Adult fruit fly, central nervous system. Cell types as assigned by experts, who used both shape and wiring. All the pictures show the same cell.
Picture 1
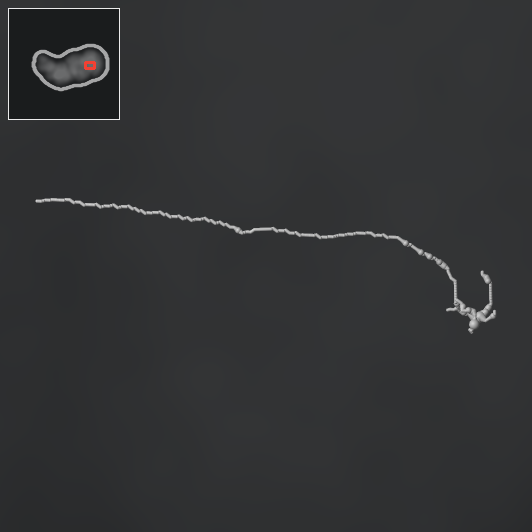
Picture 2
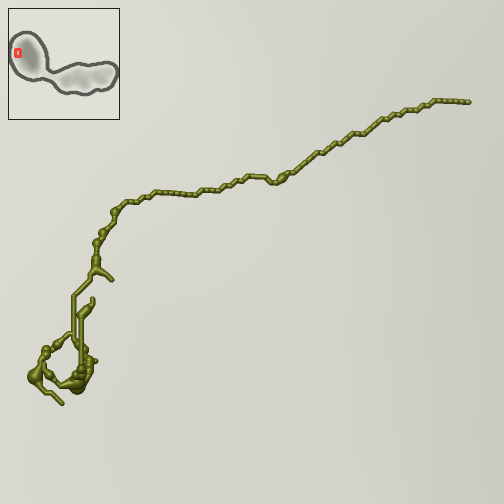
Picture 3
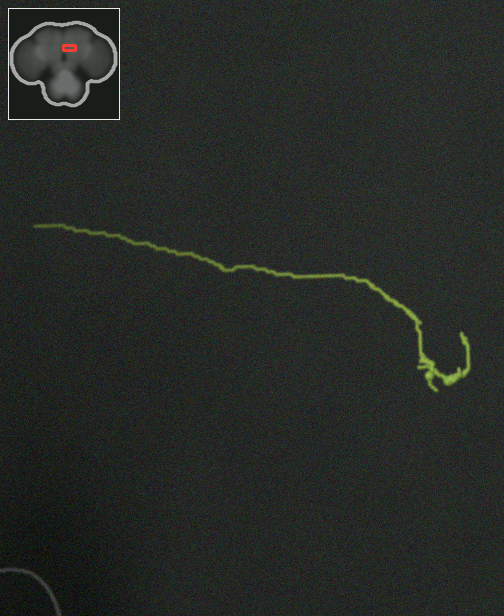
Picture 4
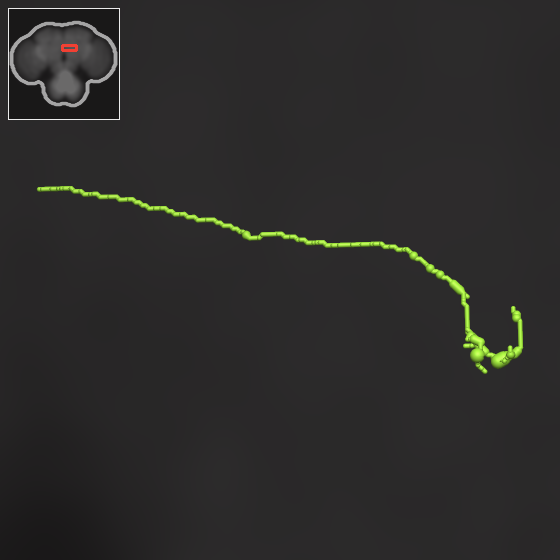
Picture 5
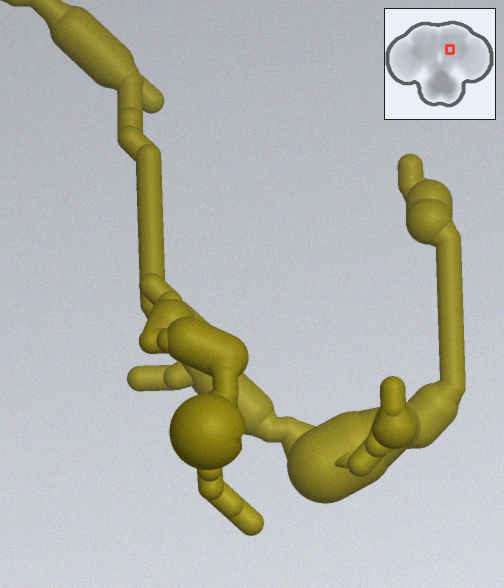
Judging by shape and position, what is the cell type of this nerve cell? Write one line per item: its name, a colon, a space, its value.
cell type: ORN_DA3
